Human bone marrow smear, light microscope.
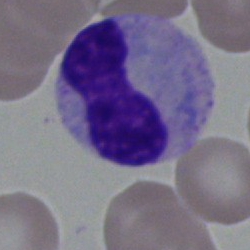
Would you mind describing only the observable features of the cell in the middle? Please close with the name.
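You'll notice the nucleus sits over toward the left, so there's more cytoplasm on the right. No nucleoli show in it. The cytoplasm itself is plentiful, pale lilac-grey, and has no vacuoles. That's a band neutrophil.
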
